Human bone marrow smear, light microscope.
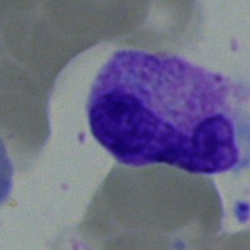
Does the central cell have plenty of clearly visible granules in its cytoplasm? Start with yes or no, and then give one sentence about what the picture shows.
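Yes. The cytoplasm is finely speckled with purple granules throughout.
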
